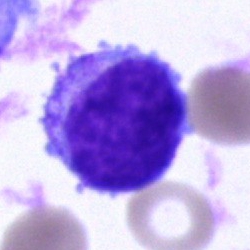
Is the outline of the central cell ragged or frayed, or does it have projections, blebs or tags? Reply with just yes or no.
Yes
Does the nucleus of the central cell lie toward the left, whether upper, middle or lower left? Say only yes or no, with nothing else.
No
